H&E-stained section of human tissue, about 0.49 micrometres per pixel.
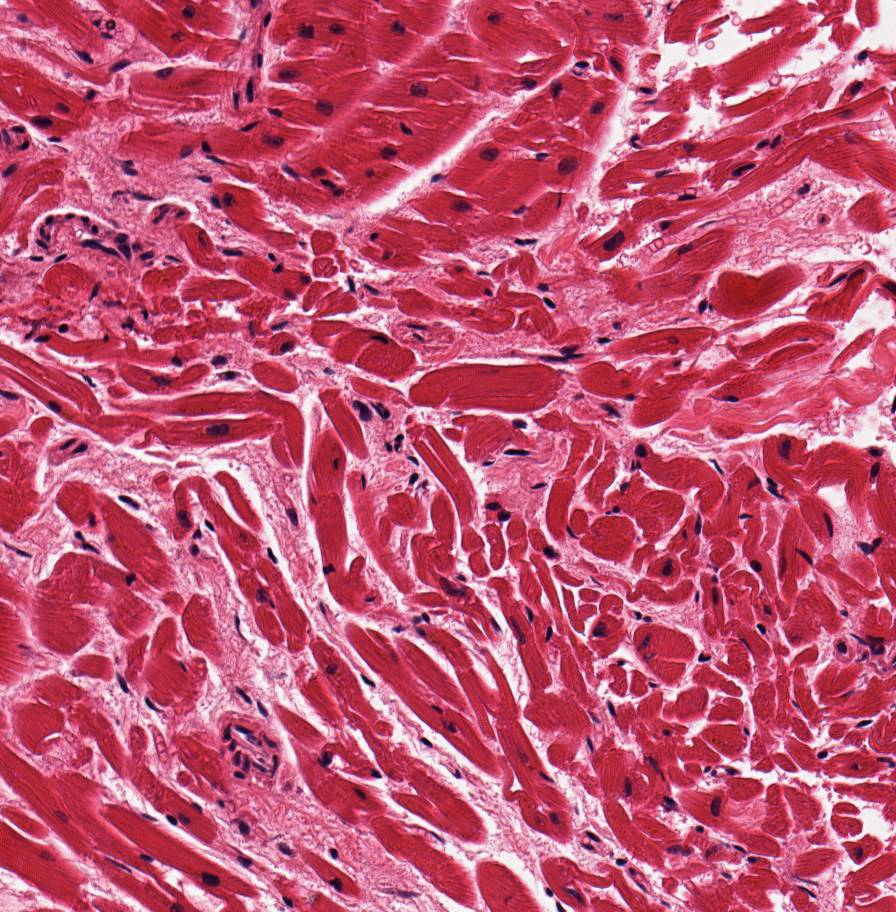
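Left ventricle of the heart: muscle fibres cut in several planes. Notice the small rounded cross-sections, most numerous toward the lower right. Look, too, for fibres that branch and join their neighbours. The muscle fibre cytoplasm stains a deep pink-red. Between the groups of fibres lies pale pink loose fibrous stroma with scattered small, dark, spindle-shaped nuclei.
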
